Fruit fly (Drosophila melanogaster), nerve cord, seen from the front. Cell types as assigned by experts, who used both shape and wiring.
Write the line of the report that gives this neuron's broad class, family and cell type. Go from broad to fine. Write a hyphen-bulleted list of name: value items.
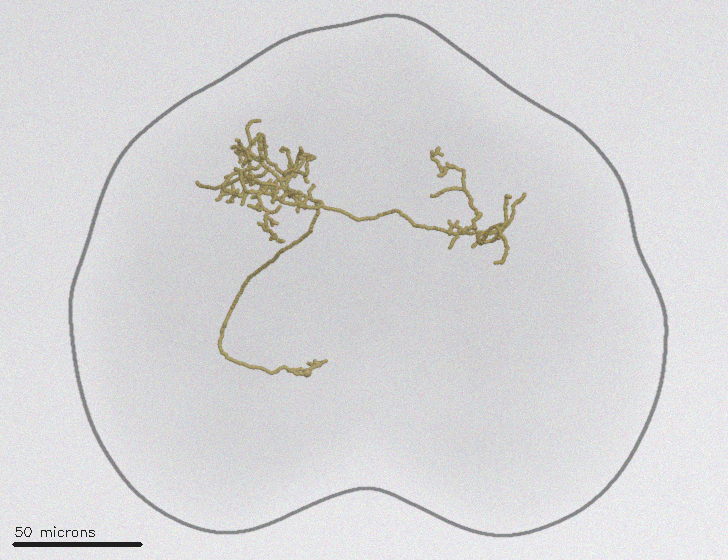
- broad class: nerve-cord intrinsic neuron
- family: hemilineage 07B
- cell type: IN07B075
